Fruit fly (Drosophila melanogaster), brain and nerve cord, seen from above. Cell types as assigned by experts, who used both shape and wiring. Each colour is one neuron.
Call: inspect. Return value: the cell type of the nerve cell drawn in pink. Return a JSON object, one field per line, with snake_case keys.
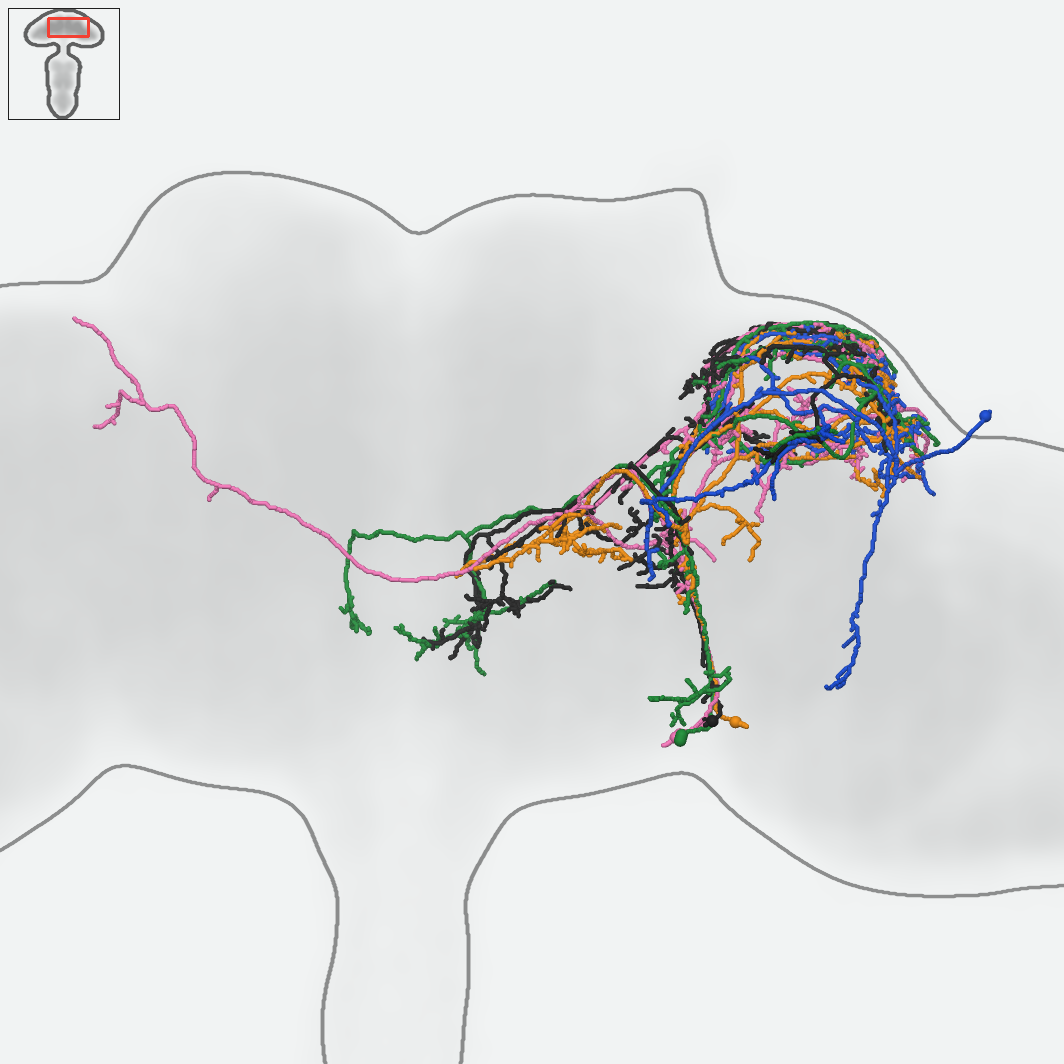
{
 "cell_type": "AVLP524_b"
}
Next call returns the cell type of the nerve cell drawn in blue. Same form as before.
{
 "cell_type": "AVLP312"
}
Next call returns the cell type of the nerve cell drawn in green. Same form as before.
{
 "cell_type": "AVLP530"
}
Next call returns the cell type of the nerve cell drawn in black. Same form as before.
{
 "cell_type": "AVLP525"
}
